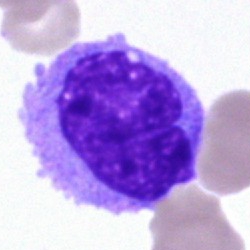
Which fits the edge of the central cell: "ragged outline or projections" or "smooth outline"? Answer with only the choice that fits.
Ragged outline or projections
